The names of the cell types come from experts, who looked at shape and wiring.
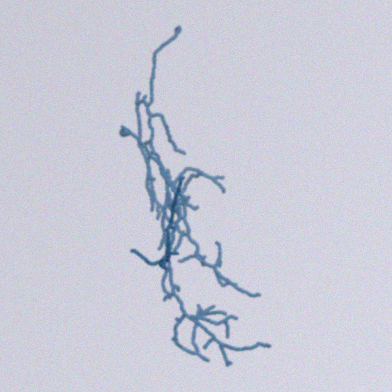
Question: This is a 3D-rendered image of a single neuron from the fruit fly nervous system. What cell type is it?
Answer: LT70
